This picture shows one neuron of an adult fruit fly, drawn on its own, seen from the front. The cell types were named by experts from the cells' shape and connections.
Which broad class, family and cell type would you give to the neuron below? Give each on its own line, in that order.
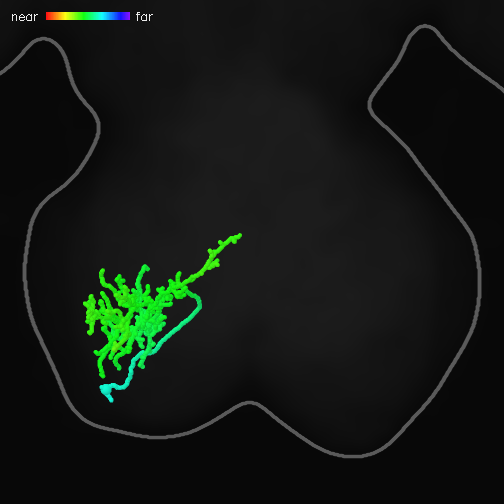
nerve-cord intrinsic neuron
hemilineage 21A
IN21A049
